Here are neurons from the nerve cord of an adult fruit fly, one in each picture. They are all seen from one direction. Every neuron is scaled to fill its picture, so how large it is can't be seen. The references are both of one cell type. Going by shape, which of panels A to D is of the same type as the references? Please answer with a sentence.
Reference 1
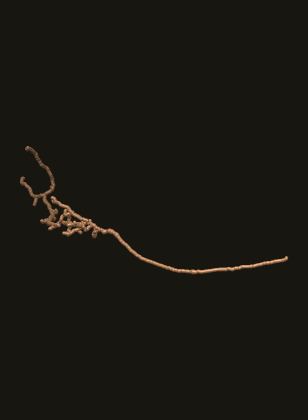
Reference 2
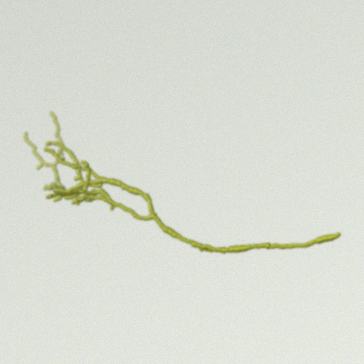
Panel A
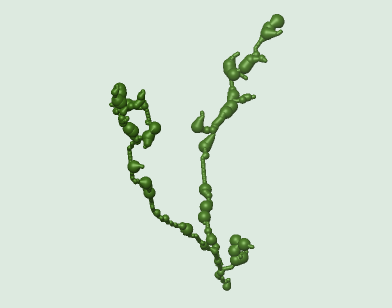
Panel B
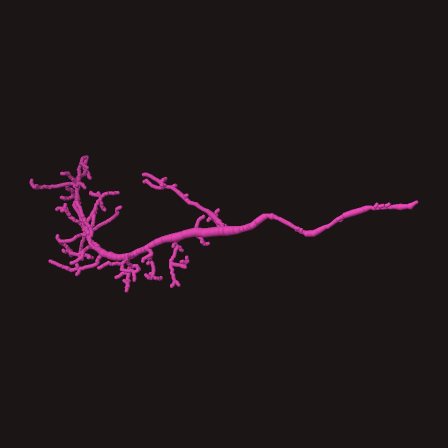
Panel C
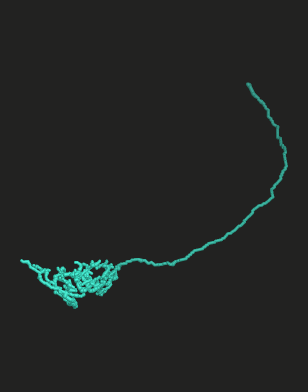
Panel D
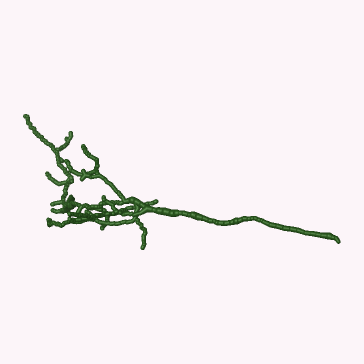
Panel D shows a neuron of the same cell type.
